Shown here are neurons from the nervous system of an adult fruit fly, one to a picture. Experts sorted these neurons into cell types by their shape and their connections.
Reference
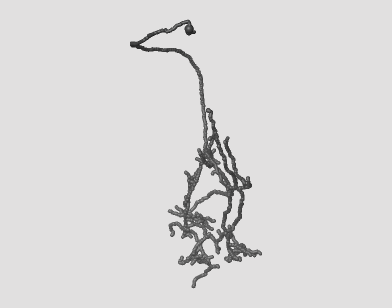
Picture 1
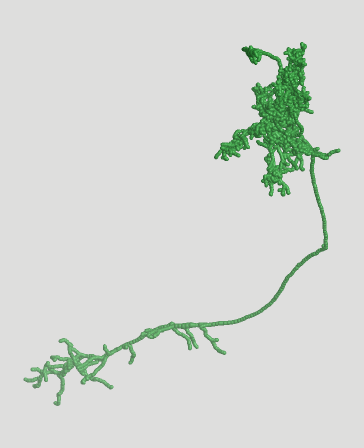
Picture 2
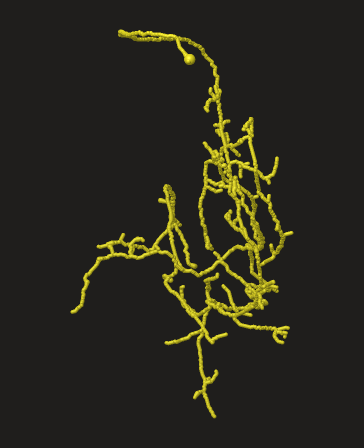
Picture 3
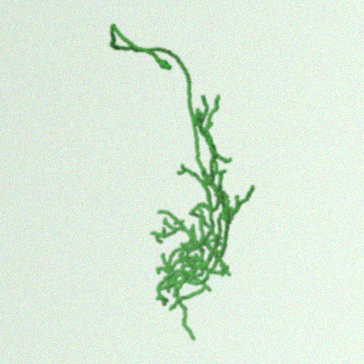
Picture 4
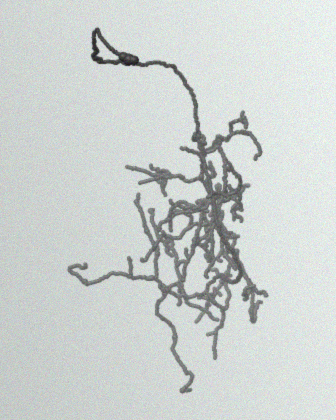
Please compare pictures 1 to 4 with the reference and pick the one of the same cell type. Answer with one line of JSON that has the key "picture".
{"picture": 3}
